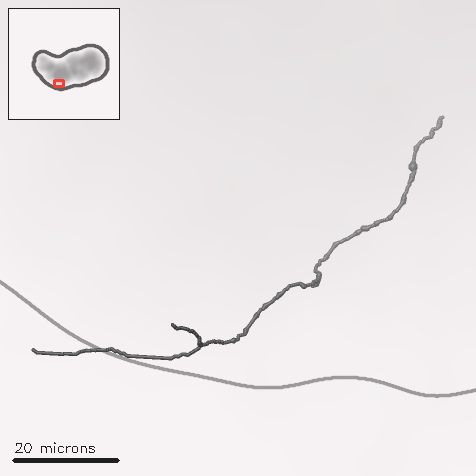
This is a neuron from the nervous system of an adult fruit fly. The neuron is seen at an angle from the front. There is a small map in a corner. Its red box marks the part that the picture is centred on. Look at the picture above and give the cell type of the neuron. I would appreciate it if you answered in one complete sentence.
This neuron belongs to the cell type SNch10.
